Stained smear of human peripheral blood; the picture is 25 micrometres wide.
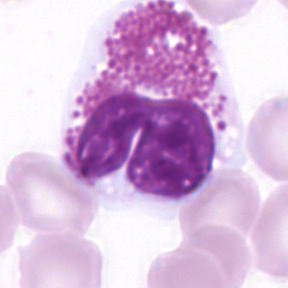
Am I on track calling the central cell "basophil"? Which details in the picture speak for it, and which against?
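Basophil is the wrong name here; this cell is an eosinophil. Point one: the nucleus has two lobes, joined at the top, with a cleft between them that opens downward.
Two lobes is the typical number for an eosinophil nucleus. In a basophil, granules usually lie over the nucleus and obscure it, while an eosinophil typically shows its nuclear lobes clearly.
Here the lobes and their cleft are traced, not hidden, which sets the cell apart from a basophil. Point two: the chromatin is dark purple and coarsely clumped.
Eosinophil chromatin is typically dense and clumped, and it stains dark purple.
Remaining observations: the cytoplasmic granules are round and reddish-pink, no nucleoli are visible, and red cells press against the lower edge of the cell.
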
